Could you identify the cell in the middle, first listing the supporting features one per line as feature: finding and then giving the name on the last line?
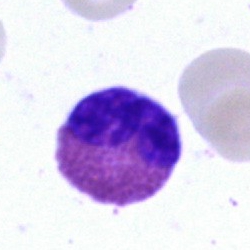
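Outline: round and smooth, as you can see.
Chromatin: dark purple and coarsely clumped.
Cytoplasm: look closely, and you'll find no vacuoles.
Name: eosinophil.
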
